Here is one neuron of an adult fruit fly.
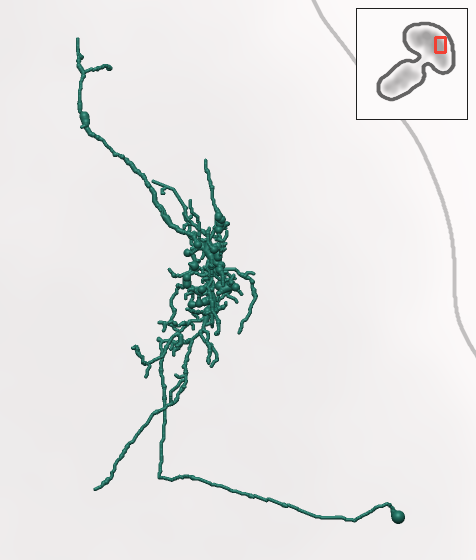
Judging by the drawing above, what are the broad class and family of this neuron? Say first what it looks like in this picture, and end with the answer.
It is in the brain and does not reach the nerve cord. The cell body is at the lower right of the picture. The picture shows dozens of branch ends. This is a central-brain intrinsic neuron. The family is hemilineage LALa1_anterior.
